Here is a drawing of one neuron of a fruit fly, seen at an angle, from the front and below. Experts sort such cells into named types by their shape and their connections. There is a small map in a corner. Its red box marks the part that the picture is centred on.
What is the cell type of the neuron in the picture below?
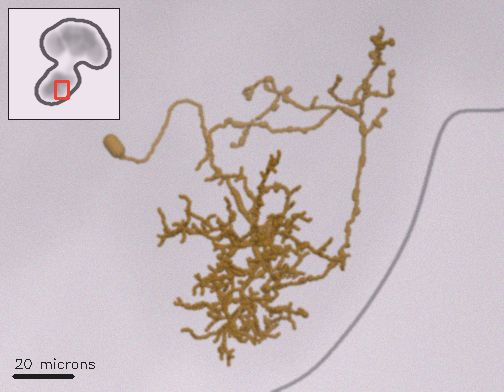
IN03A040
